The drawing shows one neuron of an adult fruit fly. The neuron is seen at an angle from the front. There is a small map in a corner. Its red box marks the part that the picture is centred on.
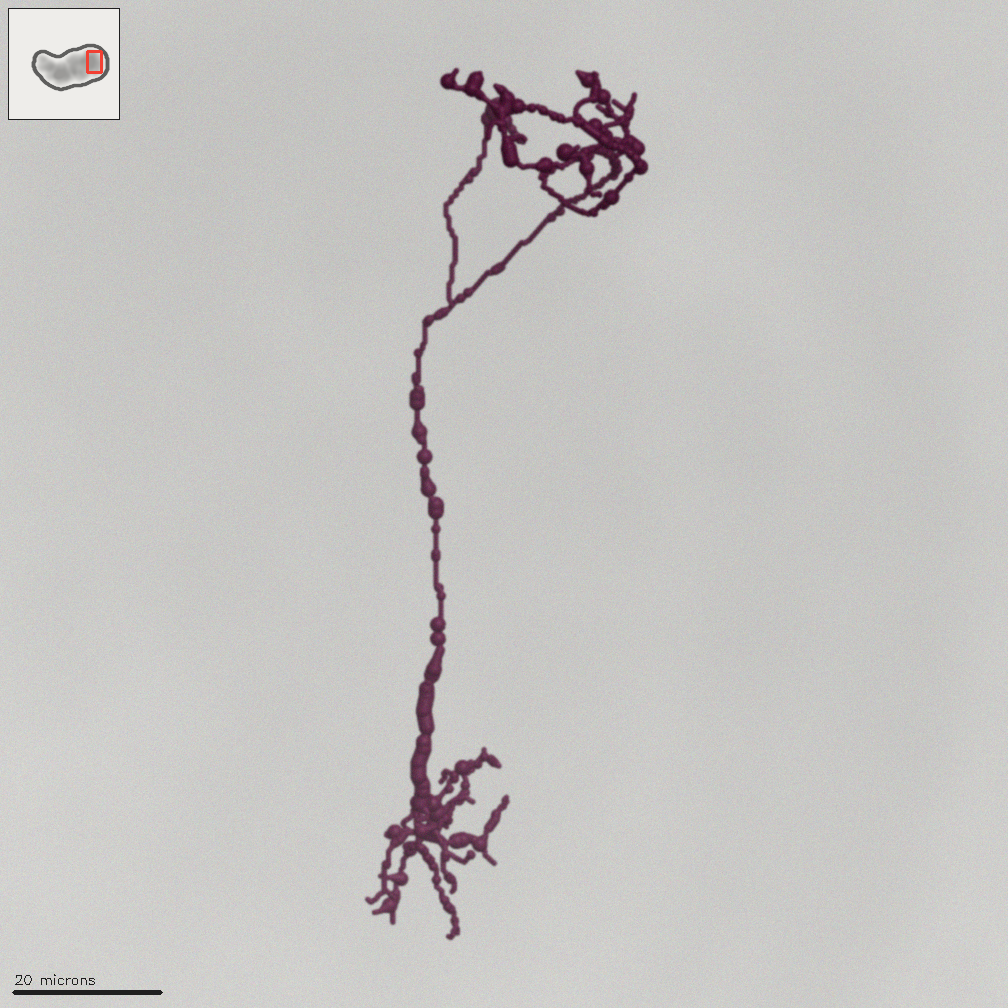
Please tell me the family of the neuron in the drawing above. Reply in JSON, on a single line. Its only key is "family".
{"family": "hemilineage VPNd2"}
